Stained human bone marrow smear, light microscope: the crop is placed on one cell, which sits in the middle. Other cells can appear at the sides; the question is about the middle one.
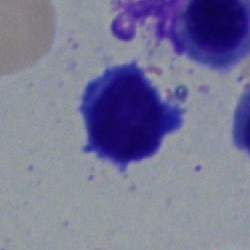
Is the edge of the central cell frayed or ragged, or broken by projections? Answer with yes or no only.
Yes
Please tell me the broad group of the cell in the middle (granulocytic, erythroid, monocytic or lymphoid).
lymphoid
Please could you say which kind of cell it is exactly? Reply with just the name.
lymphocyte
